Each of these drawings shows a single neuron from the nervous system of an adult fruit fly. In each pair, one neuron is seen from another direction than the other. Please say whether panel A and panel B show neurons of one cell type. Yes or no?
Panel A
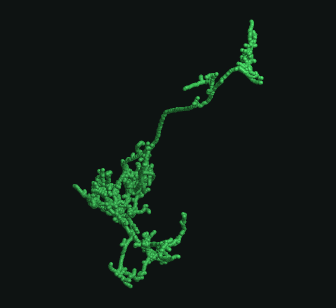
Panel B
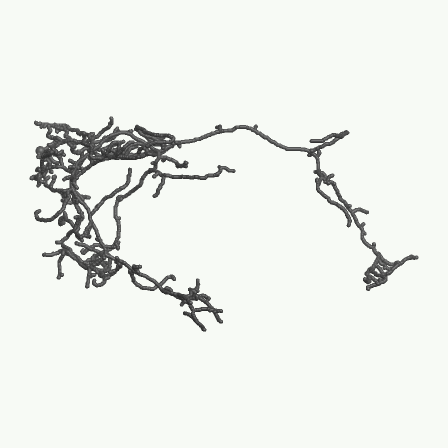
no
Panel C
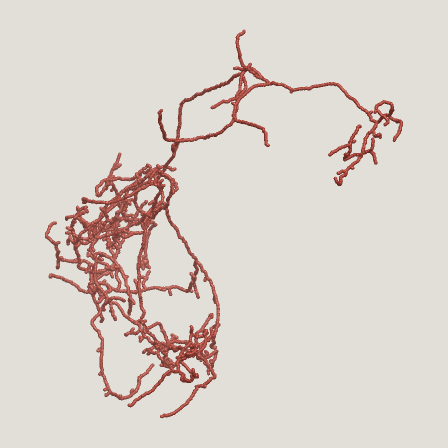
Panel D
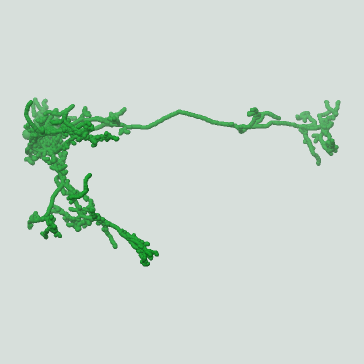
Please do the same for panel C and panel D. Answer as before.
no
